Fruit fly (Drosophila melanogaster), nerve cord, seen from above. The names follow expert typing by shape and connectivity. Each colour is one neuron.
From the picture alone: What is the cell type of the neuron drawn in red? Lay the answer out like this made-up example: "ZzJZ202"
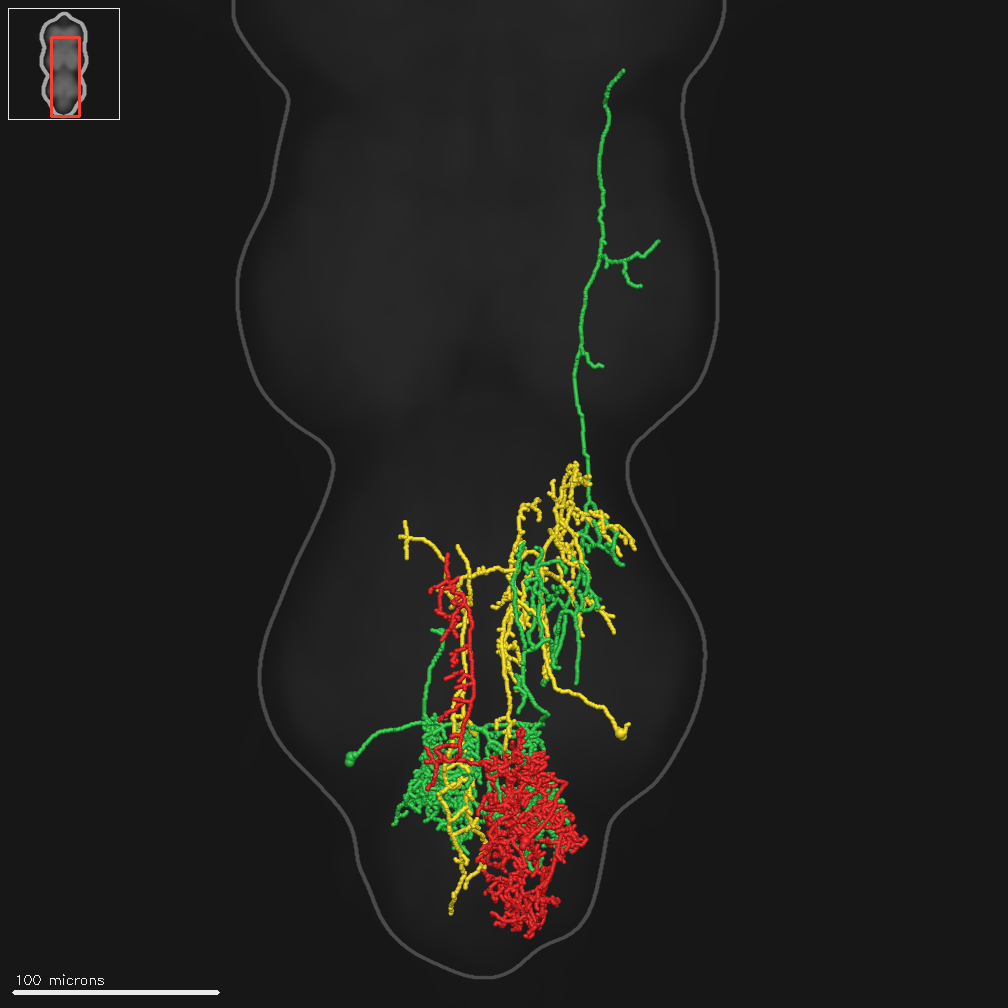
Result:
"INXXX247"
